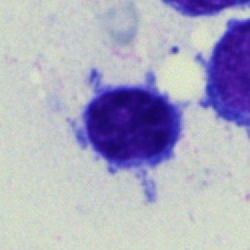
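Lymphocyte, centre. Chromatin dark purple, dense throughout nucleus; no distinct nucleolus seen. Cytoplasm scant, a thin rim only. Several short irregular projections from the surface, on different sides.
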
